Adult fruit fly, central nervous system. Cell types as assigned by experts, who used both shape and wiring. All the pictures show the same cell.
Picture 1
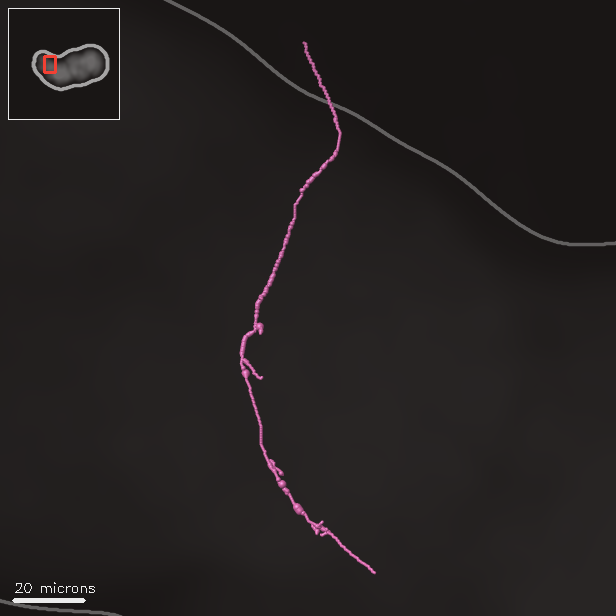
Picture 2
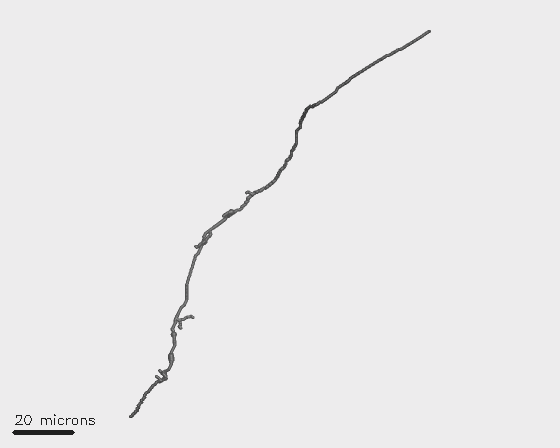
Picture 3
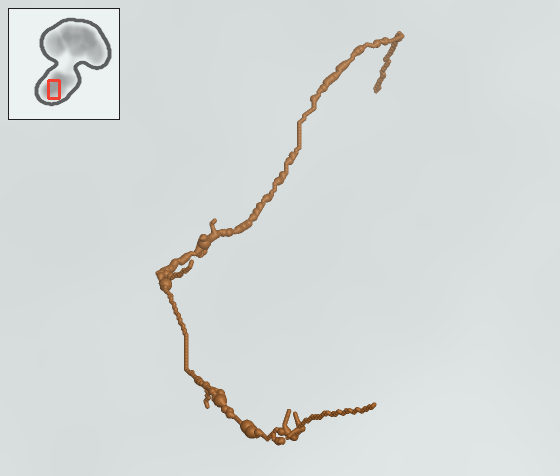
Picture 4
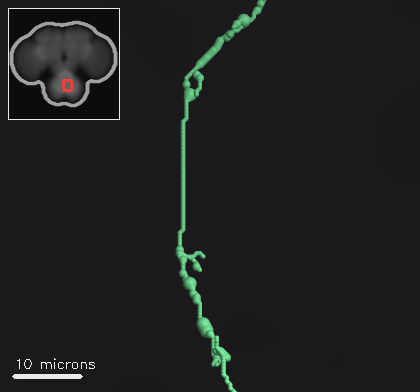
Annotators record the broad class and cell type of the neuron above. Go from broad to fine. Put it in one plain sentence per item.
A sensory neuron entering the nerve cord, type SNxx22.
